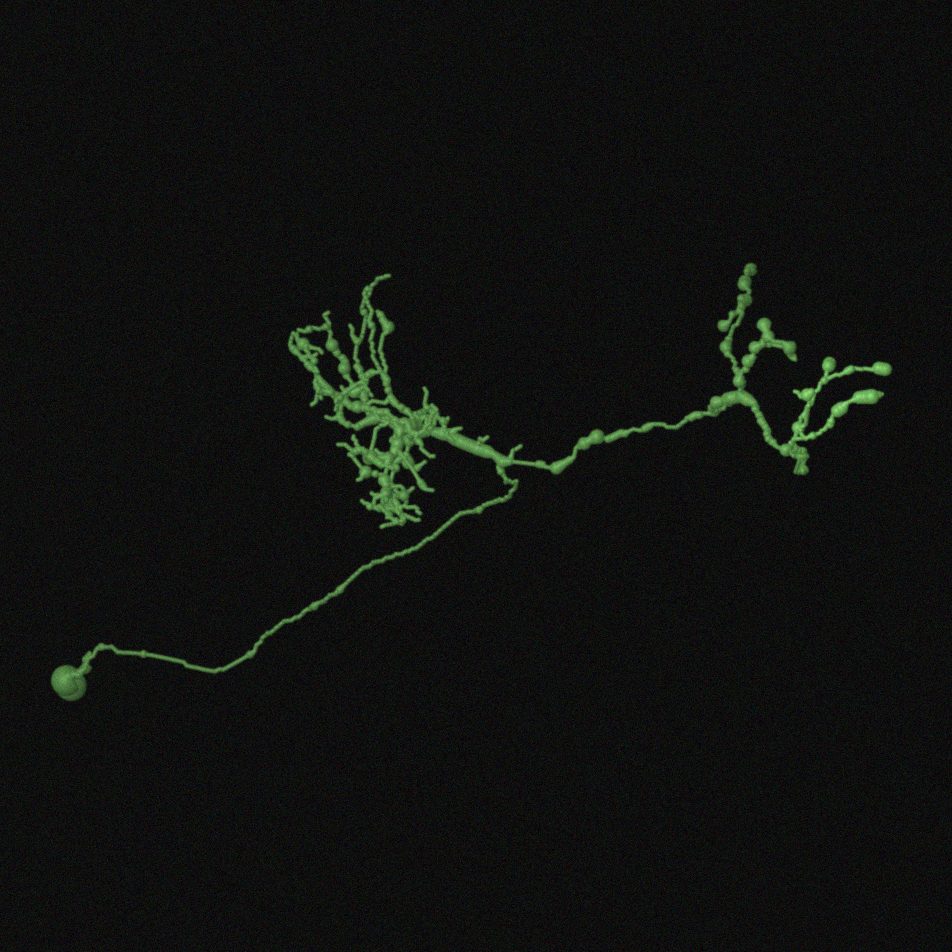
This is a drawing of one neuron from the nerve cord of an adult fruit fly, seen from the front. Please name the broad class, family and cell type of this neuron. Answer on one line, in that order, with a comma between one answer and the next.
nerve-cord intrinsic neuron, hemilineage 08B, IN08B088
